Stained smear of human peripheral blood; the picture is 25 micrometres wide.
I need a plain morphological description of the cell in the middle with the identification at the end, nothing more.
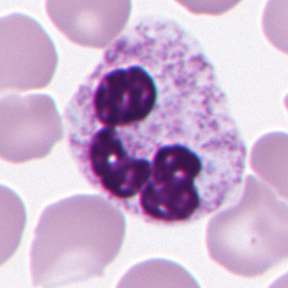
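Have a look at how the nuclear lobes sit toward the left and lower part of the cell, leaving the upper right cytoplasm free of nucleus. Their chromatin is dark purple and coarsely clumped. The cytoplasm is abundant, covering more of the cell than the nucleus does, and small purple-lilac granules are scattered all through it. That one's a segmented neutrophil.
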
